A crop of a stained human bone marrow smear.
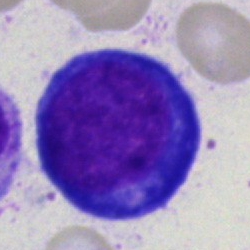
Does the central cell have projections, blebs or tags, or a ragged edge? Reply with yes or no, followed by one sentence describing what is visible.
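No. The cell outline is round and smooth.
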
